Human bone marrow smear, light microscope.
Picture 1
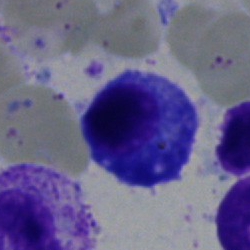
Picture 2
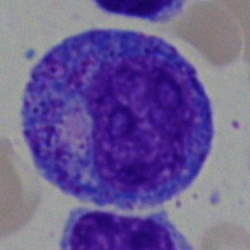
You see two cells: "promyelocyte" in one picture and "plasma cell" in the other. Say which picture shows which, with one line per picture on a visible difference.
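In picture 1 we see a plasma cell: No distinct granules are seen in the cytoplasm.
In picture 2 we see a promyelocyte: The cytoplasm holds many purple-red granules.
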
